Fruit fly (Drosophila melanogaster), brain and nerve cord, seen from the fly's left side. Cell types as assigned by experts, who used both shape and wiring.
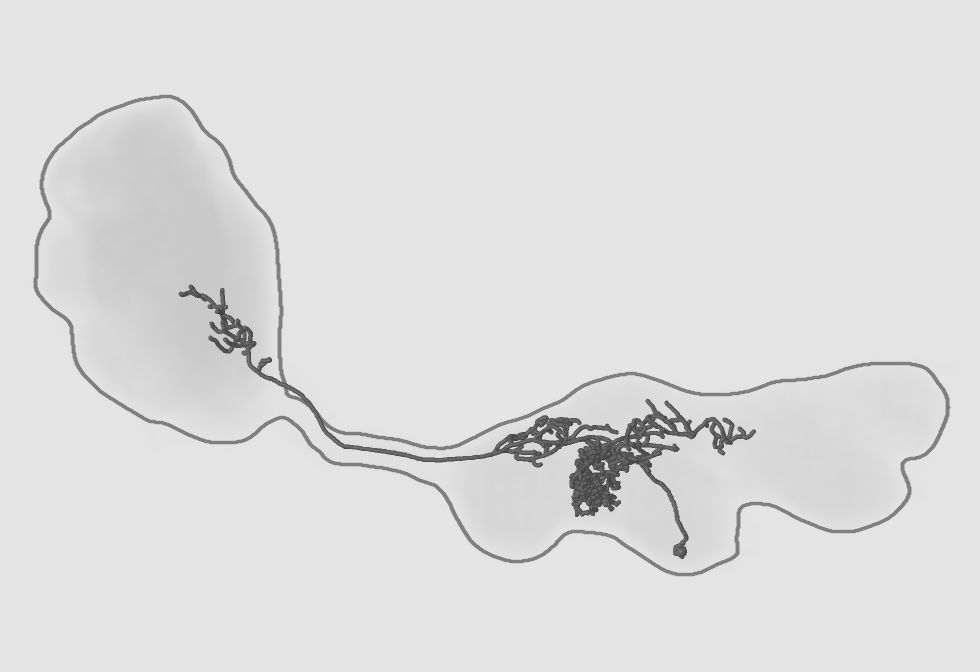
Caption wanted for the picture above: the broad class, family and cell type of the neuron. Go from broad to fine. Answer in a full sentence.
An ascending neuron of hemilineage 06B, type AN06B089.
